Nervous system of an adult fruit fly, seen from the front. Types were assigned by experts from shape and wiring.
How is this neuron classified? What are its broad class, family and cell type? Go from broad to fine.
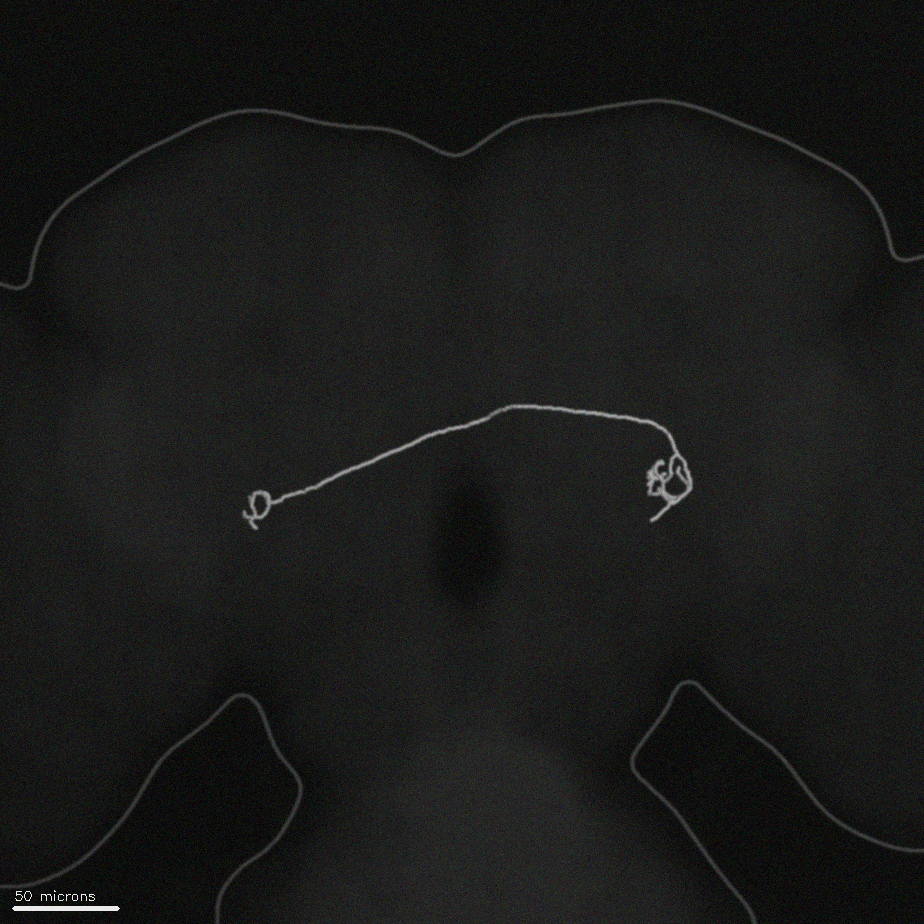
sensory neuron entering the brain; class olfactory; ORN_VL2a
